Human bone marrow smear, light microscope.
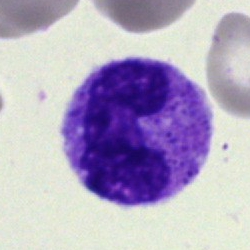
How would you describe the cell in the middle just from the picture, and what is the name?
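The nucleus is curved like a horseshoe, its hollow side facing right, and occupies most of the cell. The chromatin is dark purple and coarsely clumped. Pale lilac cytoplasm lies mainly in the notch on the right side of the nucleus. The cell is a band neutrophil.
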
